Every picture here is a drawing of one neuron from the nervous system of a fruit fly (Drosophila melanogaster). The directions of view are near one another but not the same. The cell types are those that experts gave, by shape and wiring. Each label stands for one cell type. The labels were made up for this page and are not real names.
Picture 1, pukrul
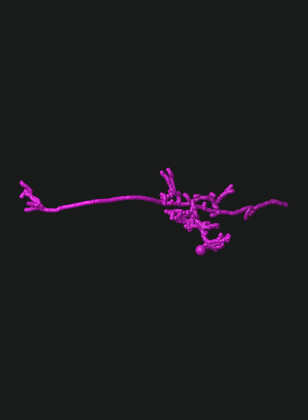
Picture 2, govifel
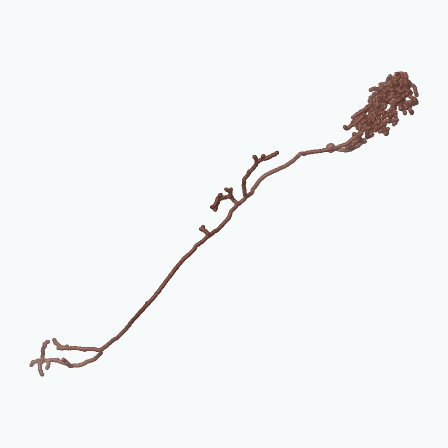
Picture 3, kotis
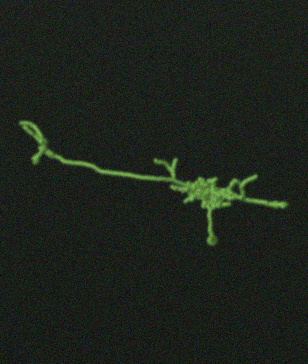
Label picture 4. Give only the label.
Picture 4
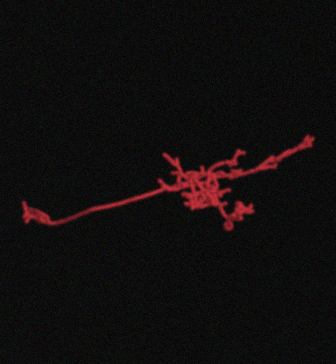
pukrul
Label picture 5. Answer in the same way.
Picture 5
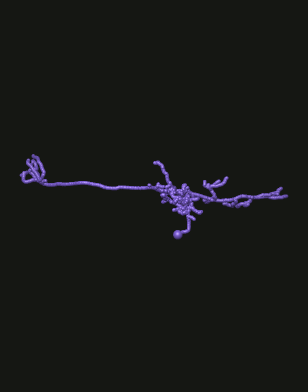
pukrul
